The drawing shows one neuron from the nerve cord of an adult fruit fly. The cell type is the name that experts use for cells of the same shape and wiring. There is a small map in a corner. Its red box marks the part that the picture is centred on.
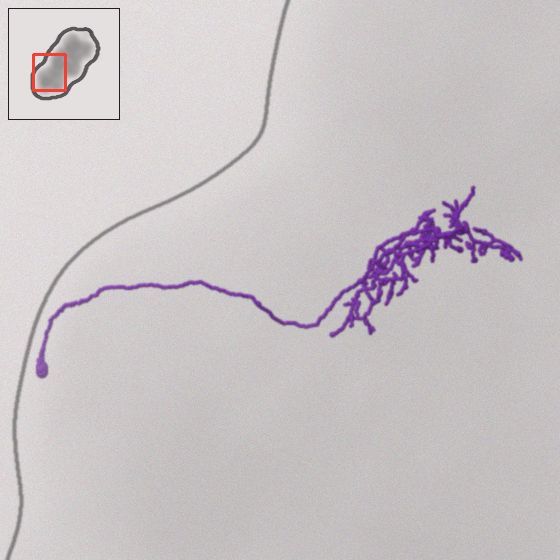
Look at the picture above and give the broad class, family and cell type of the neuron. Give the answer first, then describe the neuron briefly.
This is a nerve-cord intrinsic neuron. Its family is hemilineage 09A. The cell type is IN09A053. As drawn here it is more than twice as wide as it is tall.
